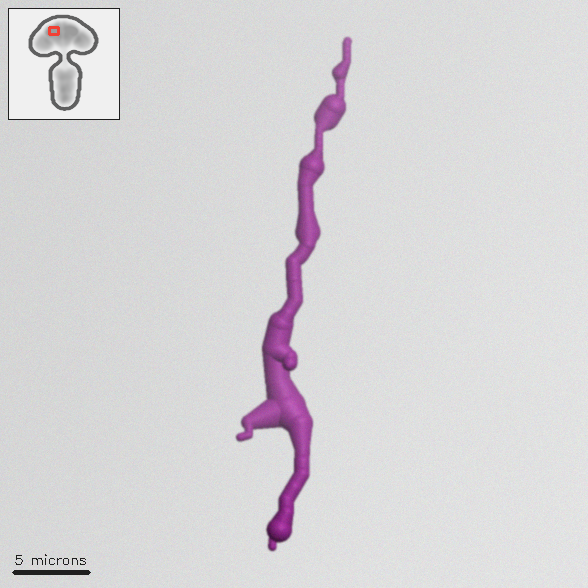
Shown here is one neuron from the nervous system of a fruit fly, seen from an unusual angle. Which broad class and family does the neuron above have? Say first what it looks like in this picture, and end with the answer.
The drawing shows no cell body. From top to bottom in the picture it spans about 35 microns. There are a dozen or fewer branch ends. It is a sensory neuron entering the brain. The name of its family is class mechanosensory.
